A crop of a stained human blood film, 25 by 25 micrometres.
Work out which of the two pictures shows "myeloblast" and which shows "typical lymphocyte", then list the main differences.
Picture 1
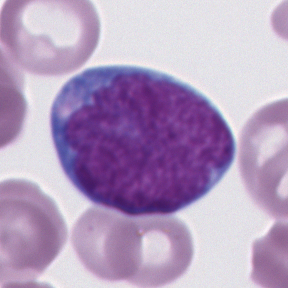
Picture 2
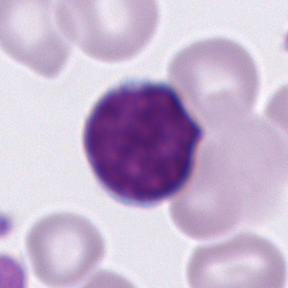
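Of the two, the myeloblast is the cell in picture 1; picture 2 holds the typical lymphocyte. Size: the myeloblast measures about 17 by 13 micrometres, with a nucleus of about 15 by 12 micrometres, while the lymphocyte's nucleus is about 10 micrometres across.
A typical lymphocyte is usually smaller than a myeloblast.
Nucleus: in both cells it takes up most of the space, filling about 80% of the myeloblast's area and nearly the whole of the lymphocyte, where it is round in outline.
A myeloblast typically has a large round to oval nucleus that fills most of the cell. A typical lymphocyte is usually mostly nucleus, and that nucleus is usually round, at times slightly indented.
Chromatin: in the lymphocyte it is dense, dark purple and coarsely clumped, with no nucleoli to be seen.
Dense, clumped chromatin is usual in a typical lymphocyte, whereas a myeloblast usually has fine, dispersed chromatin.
Cytoplasm: the myeloblast's stains deep blue, while the lymphocyte's is only a very thin rim at the edge of the nucleus. Granules and vacuoles: no granules are visible in either cell, and the lymphocyte shows no vacuoles. Outline: the myeloblast is smooth and rounded-oval, with no projections, and a red cell touches its lower edge.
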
